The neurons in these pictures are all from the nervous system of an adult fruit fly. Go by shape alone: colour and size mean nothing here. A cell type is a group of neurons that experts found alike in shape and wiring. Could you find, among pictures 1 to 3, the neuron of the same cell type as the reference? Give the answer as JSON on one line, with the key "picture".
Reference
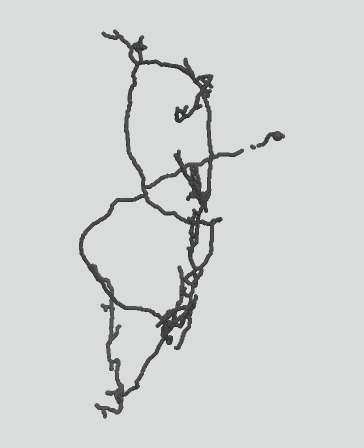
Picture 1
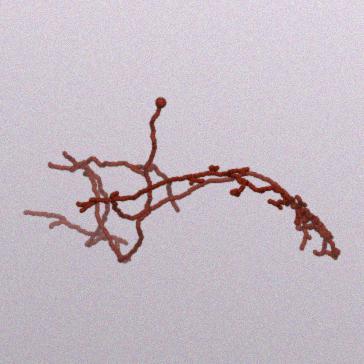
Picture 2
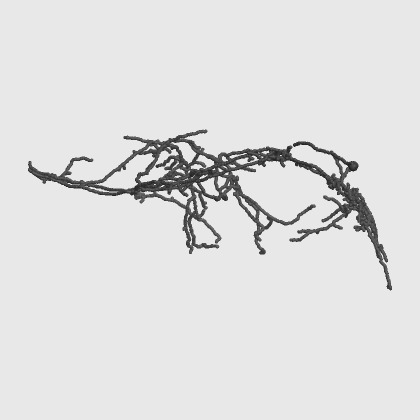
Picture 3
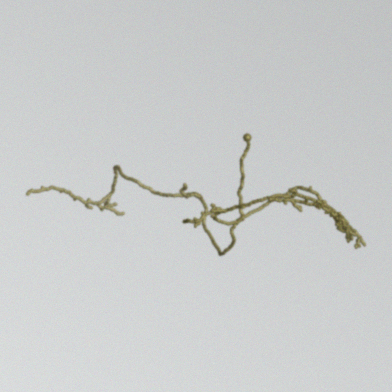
{"picture": 3}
